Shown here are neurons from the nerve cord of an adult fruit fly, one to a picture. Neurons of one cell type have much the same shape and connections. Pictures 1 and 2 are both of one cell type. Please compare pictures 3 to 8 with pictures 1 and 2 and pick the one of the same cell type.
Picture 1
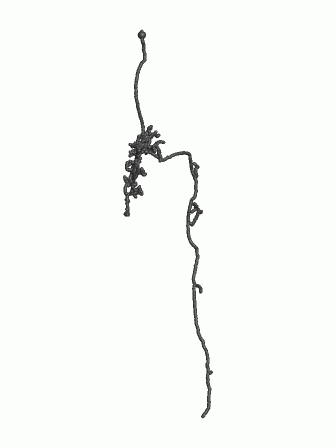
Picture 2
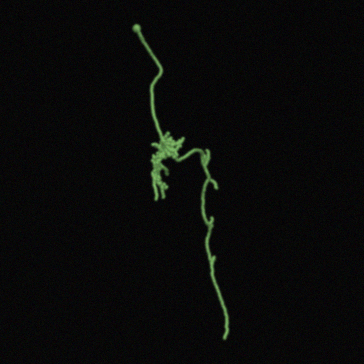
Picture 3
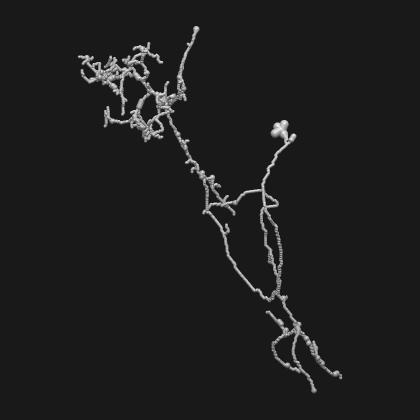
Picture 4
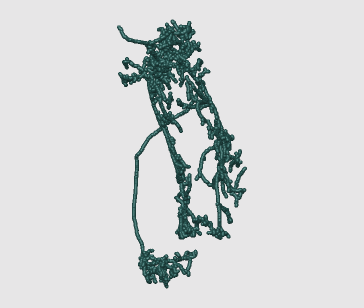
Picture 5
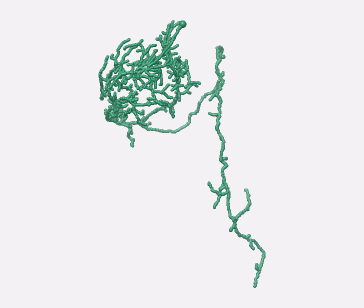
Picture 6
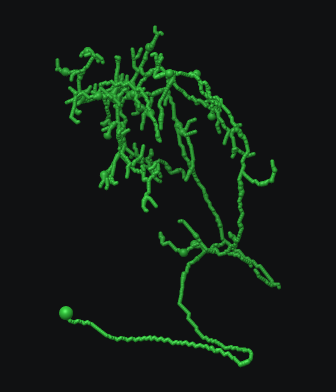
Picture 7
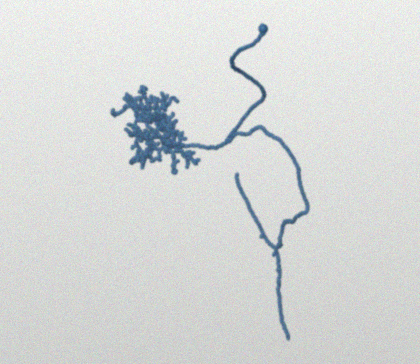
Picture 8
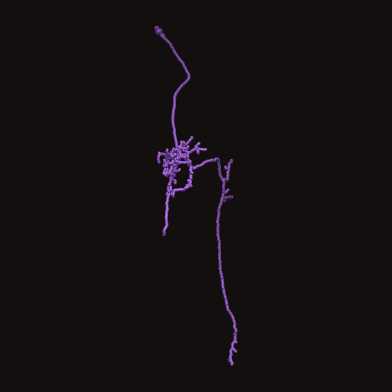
8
